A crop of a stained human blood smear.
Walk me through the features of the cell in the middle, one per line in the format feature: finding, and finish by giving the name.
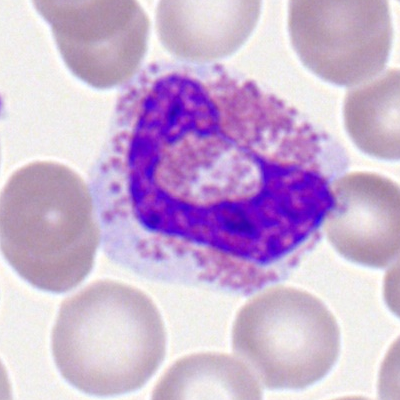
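Nuclear shape: thick curved band around a central pale patch
Chromatin: dark purple, coarsely clumped
Cytoplasmic granules: discrete, pink-red, scattered throughout
Enclosed pale patch: also holds pink-red granules
Cell type: eosinophil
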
